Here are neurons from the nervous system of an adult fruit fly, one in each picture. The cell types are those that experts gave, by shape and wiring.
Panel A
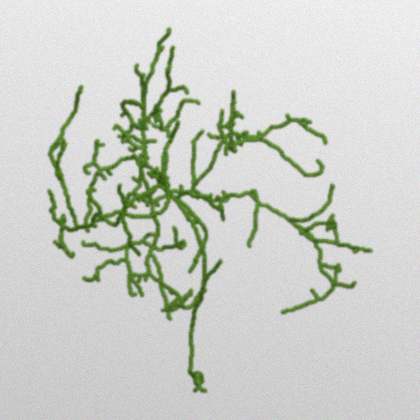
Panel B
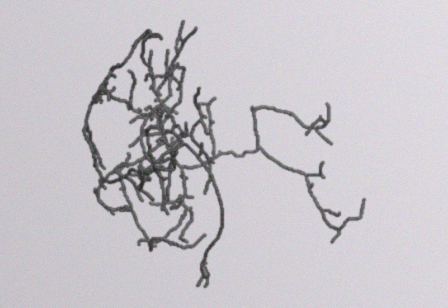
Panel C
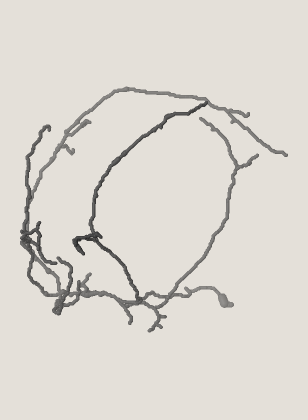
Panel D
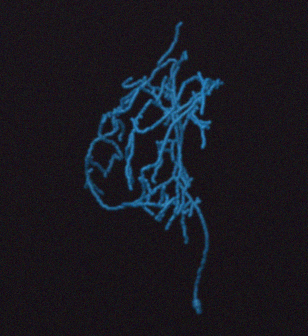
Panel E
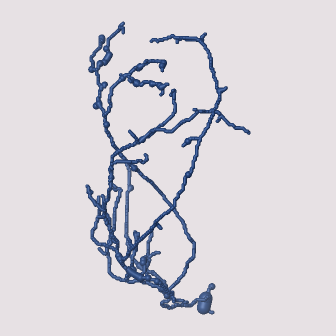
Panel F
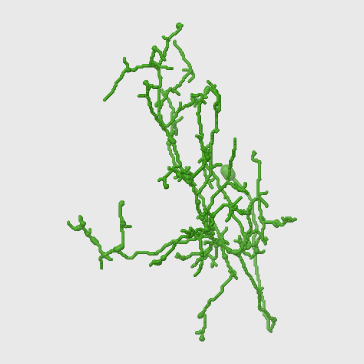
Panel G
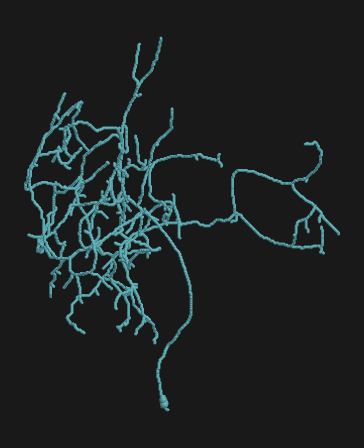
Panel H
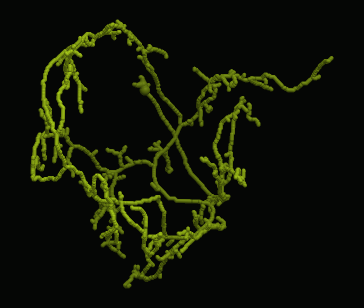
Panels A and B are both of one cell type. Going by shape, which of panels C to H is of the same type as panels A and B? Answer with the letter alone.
G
